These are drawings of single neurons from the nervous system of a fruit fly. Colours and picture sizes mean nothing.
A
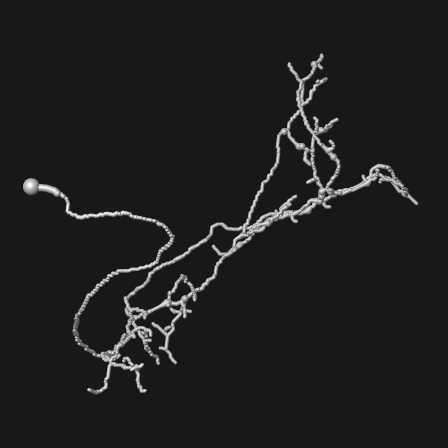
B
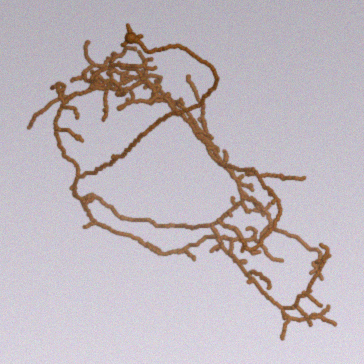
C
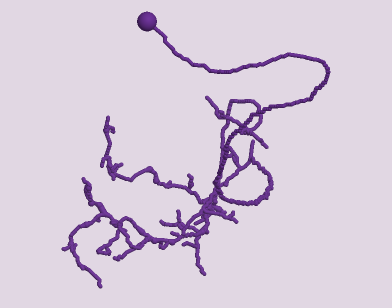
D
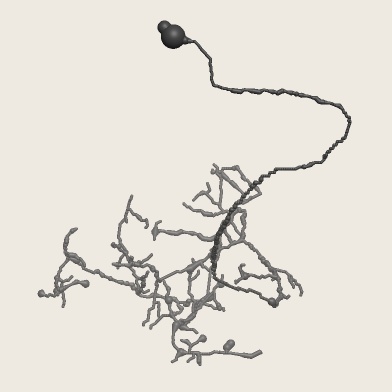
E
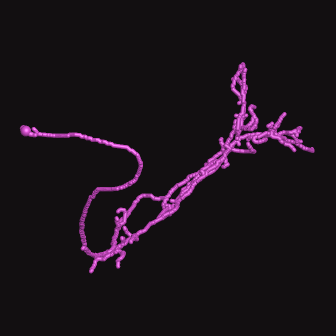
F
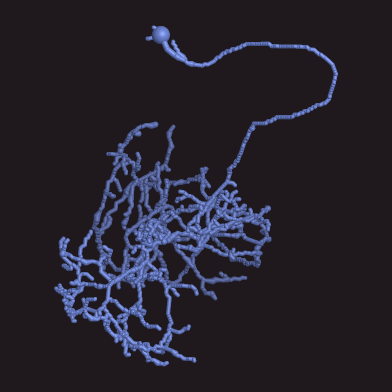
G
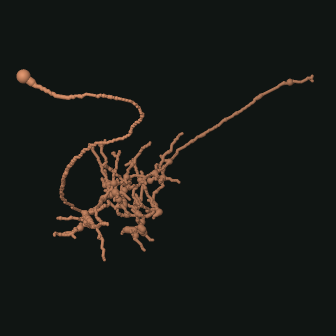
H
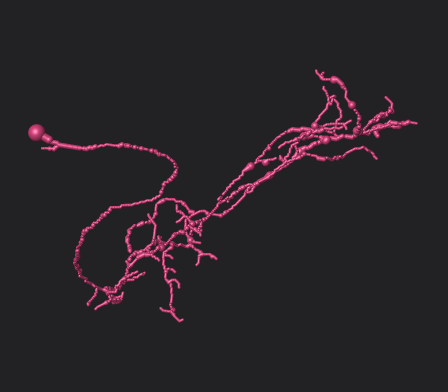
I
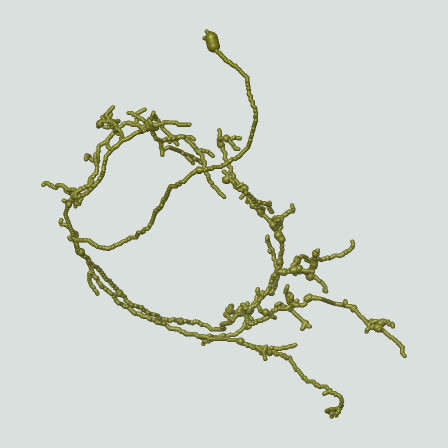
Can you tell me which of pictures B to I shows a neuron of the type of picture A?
E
